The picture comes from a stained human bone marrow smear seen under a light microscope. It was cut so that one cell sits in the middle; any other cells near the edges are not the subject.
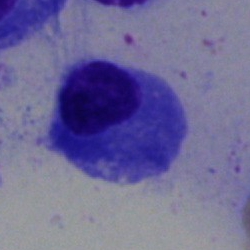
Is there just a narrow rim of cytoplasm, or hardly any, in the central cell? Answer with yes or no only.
No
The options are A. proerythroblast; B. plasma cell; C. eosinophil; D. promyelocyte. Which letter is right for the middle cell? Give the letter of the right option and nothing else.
B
